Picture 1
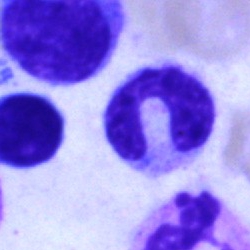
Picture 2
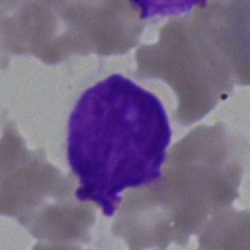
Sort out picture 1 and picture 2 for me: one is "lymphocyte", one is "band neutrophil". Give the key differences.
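Band neutrophil: picture 1. Lymphocyte: picture 2. Nucleus: in the band neutrophil, a curved, unsegmented horseshoe band, open side facing down; in the lymphocyte, nearly the whole cell, with almost no cytoplasm visible.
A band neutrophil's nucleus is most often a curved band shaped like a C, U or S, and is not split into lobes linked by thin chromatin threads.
Outline: round and smooth in picture 1; oval and taller than wide in picture 2, with small knobby projections from its lower edge. Chromatin: dark purple in both, coarsely clumped in the band neutrophil, dense in the lymphocyte.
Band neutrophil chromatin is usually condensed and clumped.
Band neutrophil: no nucleoli visible, no vacuoles in the cytoplasm. Lymphocyte: no granules, no clear vacuoles.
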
